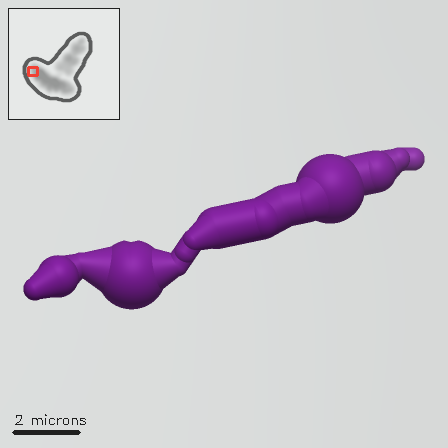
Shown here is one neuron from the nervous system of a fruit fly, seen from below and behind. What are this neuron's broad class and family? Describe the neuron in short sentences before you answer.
The drawing shows no cell body. By the scale bar it is about 12 microns wide in this view. It has a dozen or fewer branch ends. Its broad class is photoreceptor or other optic-lobe sensory neuron. The name of its family is class visual.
